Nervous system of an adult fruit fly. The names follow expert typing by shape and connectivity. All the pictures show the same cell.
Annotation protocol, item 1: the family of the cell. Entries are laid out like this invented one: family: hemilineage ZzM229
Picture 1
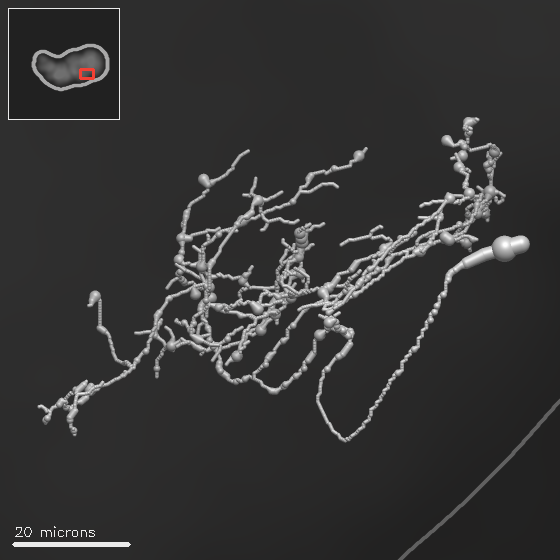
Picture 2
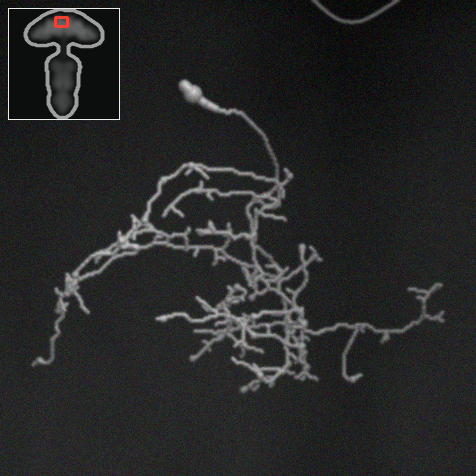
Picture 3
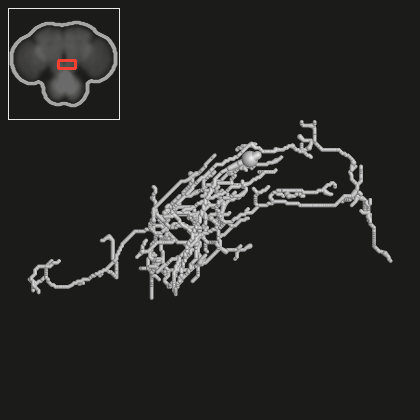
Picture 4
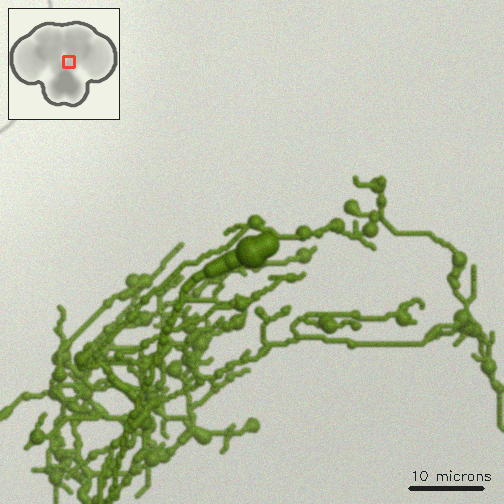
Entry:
family: hemilineage TRdm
